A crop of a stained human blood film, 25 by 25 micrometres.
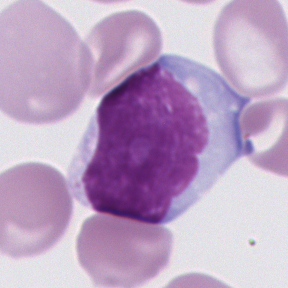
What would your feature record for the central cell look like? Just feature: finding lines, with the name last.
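Nucleus: shallow indentation along the left edge
Cytoplasm: wider rim on the right of the nucleus than on the left
Granules: none visible in the cytoplasm
Outline: small knob jutting from the right edge
Name: myeloblast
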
